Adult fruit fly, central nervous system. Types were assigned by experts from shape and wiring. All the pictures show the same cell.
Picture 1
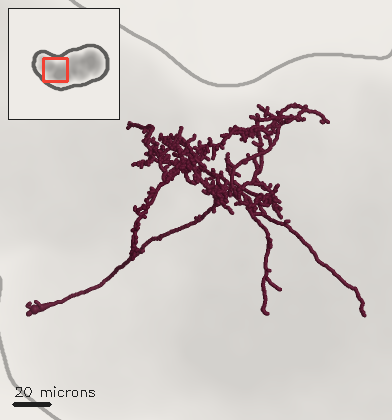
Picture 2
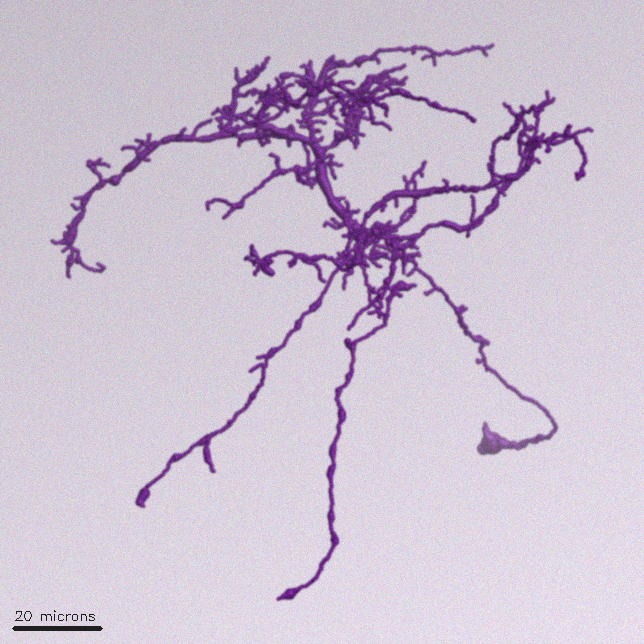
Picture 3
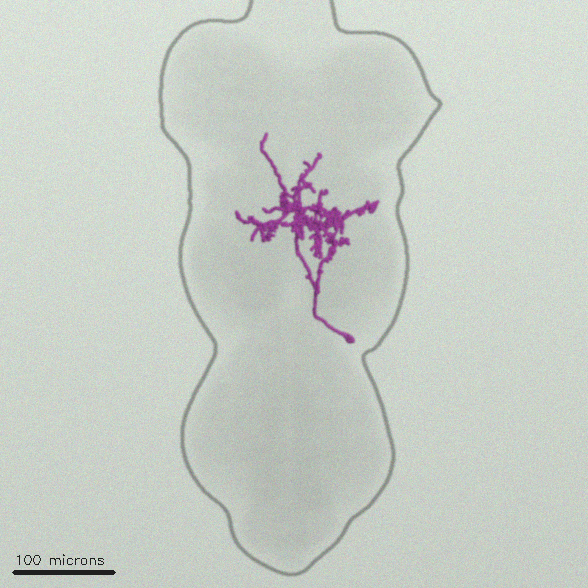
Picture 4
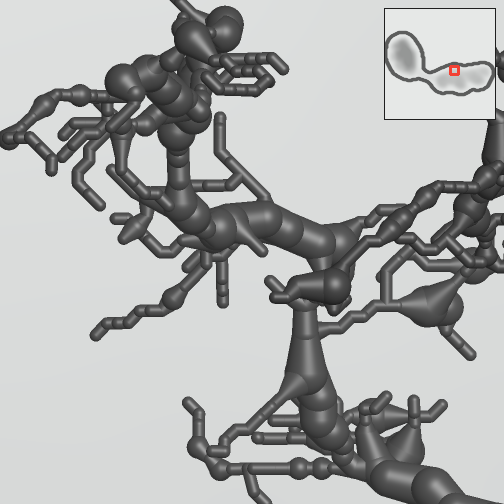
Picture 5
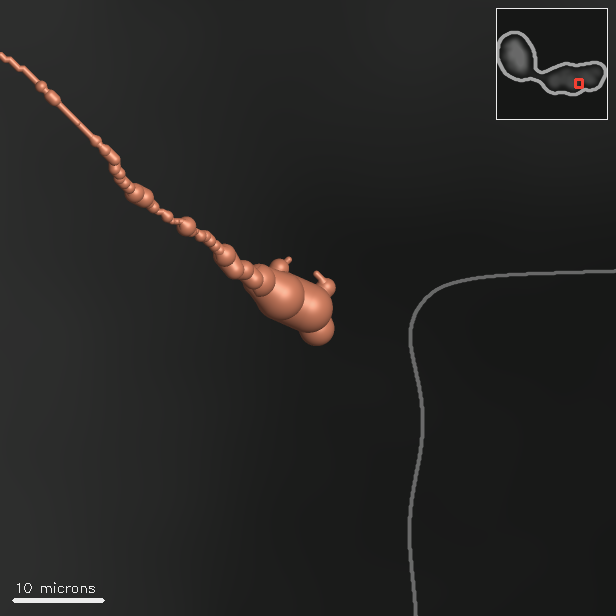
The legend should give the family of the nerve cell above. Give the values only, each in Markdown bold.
**hemilineage 12A**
